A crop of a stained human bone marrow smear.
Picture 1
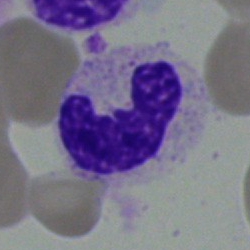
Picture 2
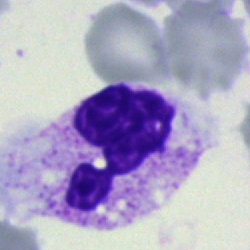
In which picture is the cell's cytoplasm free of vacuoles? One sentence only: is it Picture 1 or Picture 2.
Picture 1 shows a cell whose cytoplasm is free of vacuoles.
